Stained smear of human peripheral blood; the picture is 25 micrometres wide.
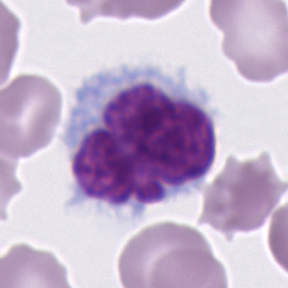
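Hairy cell from a stained smear of human peripheral blood. Notice the fine hair-like projections sticking out from the cytoplasm around most of the cell's edge. The cytoplasm itself is a scant, pale blue rim, widest on the upper left side of the nucleus. The nucleus measures about 13 by 10 micrometres, and its chromatin is dark purple and coarsely clumped.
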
